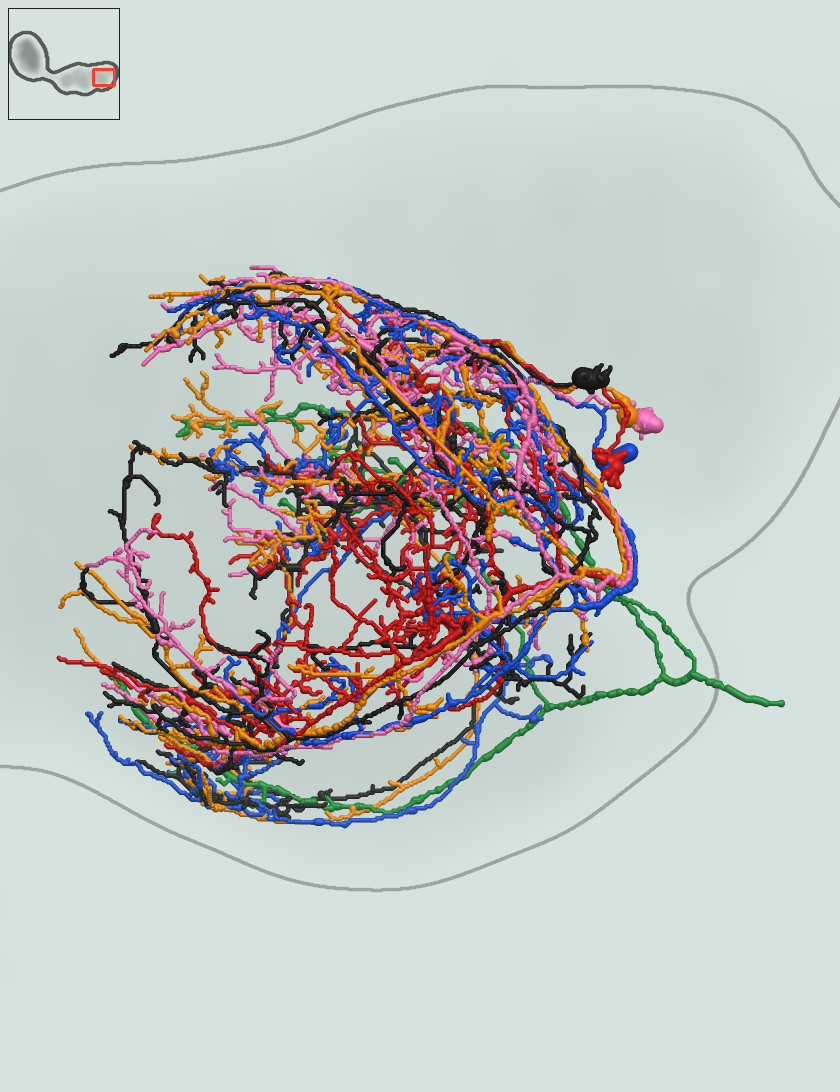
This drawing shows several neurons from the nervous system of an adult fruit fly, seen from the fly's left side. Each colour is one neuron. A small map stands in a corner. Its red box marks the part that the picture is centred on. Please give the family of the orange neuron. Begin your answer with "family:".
family: hemilineage 19A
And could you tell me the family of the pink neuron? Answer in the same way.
family: hemilineage 19A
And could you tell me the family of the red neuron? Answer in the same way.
family: hemilineage 19A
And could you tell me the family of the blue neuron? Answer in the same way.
family: hemilineage 19A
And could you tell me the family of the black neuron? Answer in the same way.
family: hemilineage 19A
